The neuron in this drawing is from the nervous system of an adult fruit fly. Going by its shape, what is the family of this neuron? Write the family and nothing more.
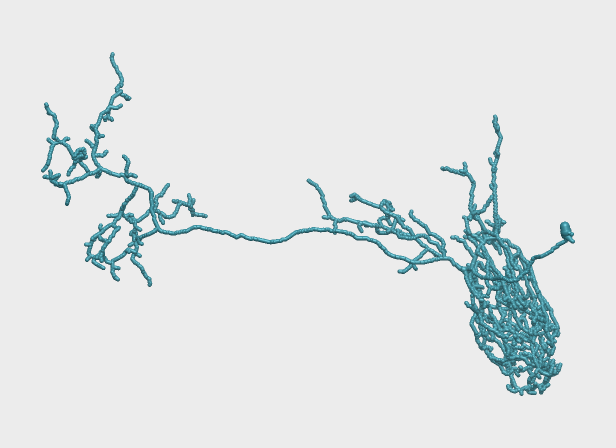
hemilineage AOTUv3_dorsal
